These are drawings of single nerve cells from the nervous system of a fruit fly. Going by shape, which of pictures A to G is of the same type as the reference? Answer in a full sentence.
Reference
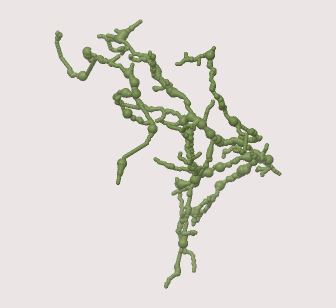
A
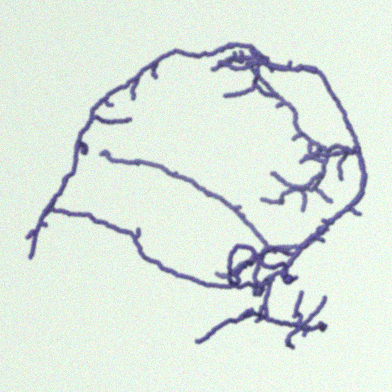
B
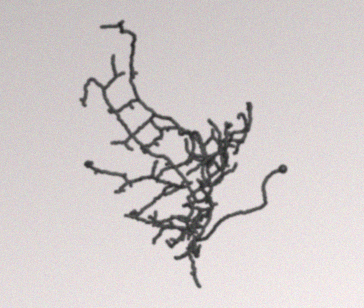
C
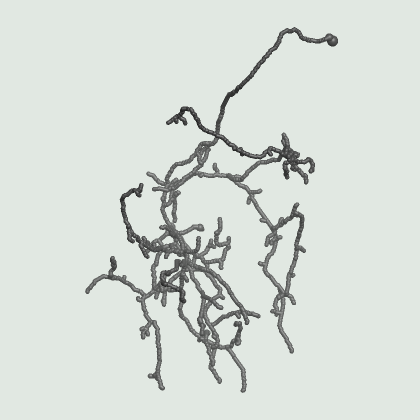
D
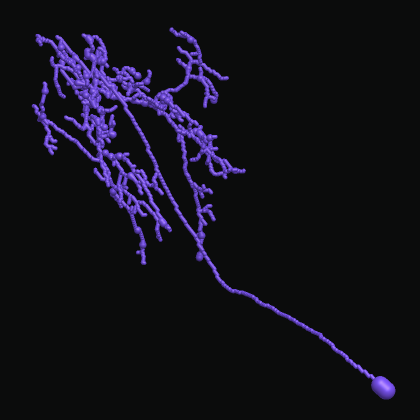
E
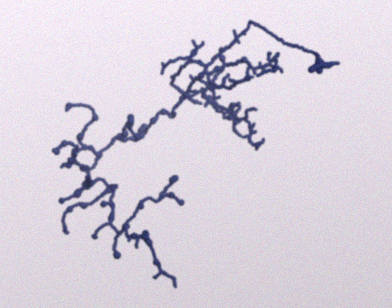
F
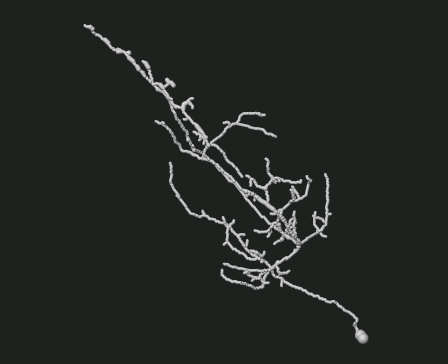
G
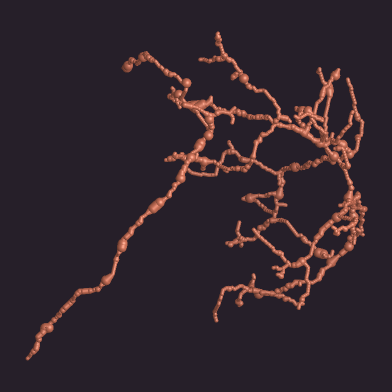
Picture G shows a nerve cell of the same cell type.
